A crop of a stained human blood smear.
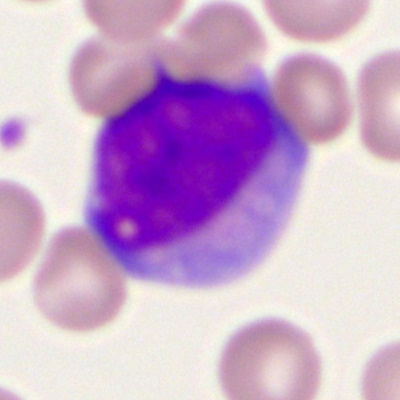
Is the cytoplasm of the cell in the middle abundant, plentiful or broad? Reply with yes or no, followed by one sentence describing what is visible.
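No. The nucleus fills most of the cell and sits toward the upper left.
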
